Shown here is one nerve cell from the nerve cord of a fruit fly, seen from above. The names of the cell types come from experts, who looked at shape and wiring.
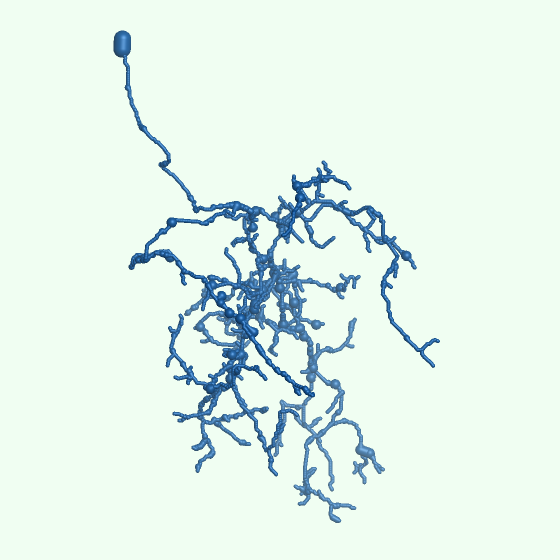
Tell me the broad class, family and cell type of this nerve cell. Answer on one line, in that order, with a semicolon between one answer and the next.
nerve-cord intrinsic neuron; hemilineage 16B; IN16B114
